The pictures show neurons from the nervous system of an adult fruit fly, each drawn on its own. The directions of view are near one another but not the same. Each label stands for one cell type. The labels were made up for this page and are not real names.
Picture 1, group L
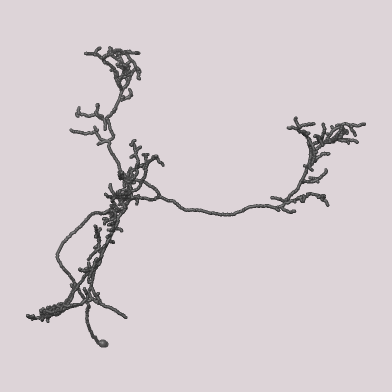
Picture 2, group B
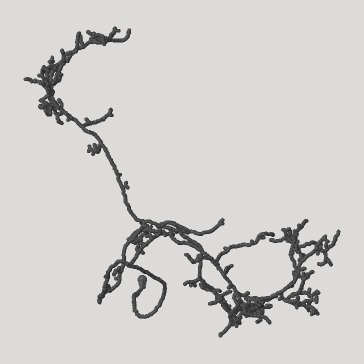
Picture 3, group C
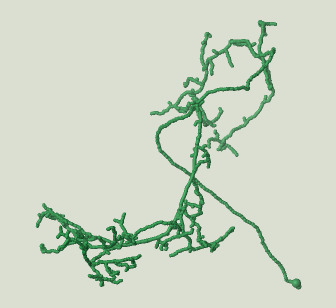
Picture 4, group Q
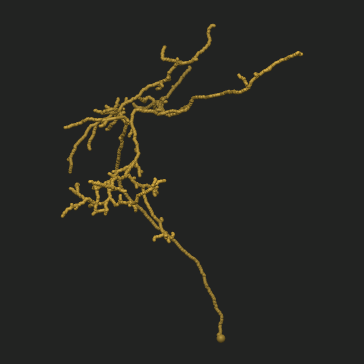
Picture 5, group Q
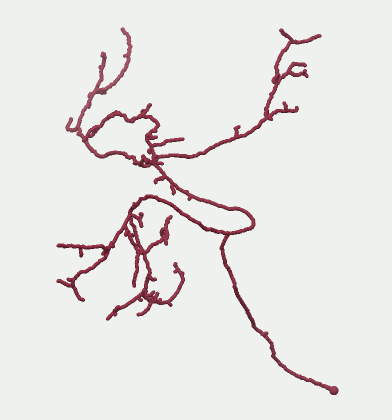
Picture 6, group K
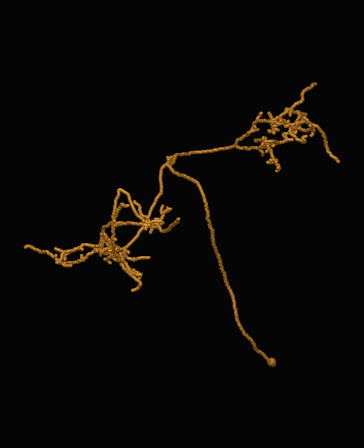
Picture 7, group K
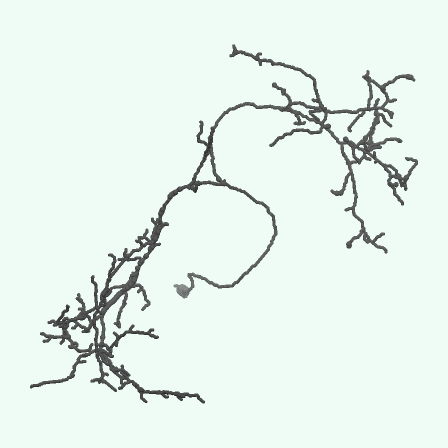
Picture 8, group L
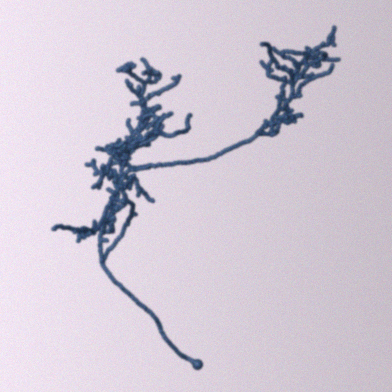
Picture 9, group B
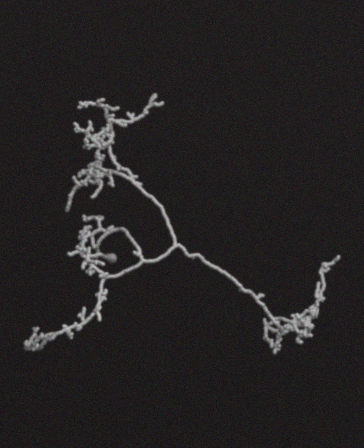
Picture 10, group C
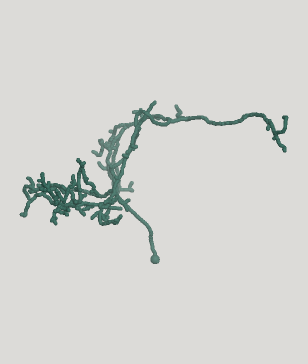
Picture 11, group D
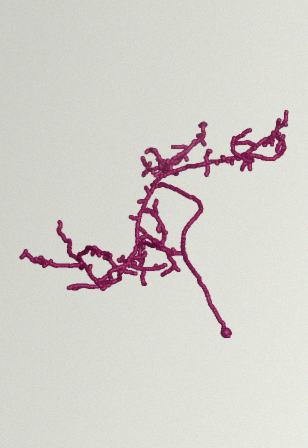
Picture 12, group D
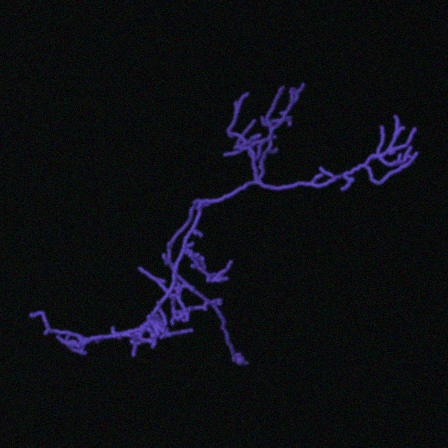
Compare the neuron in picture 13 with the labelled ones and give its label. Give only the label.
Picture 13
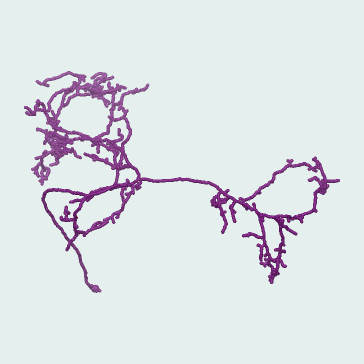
group B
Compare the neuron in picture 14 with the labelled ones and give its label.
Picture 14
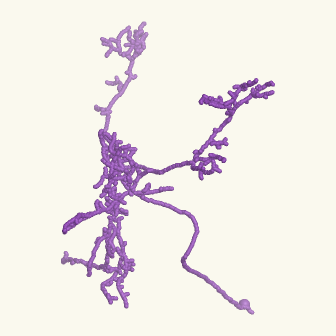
group L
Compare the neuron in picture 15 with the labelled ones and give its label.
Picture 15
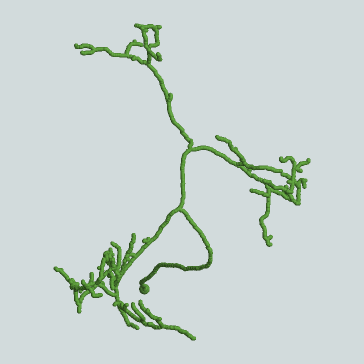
group K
